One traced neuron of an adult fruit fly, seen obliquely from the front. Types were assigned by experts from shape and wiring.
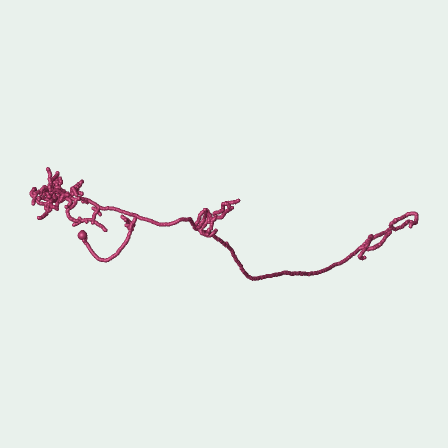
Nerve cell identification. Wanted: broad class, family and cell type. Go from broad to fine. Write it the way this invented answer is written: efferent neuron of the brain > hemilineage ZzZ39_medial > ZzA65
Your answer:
descending neuron > hemilineage LB7 > DNge113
